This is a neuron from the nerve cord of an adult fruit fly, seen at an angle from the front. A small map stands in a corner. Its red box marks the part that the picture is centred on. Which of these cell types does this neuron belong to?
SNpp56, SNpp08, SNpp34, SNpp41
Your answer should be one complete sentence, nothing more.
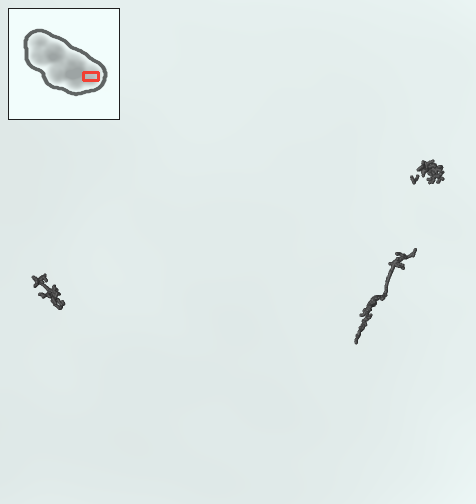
The cell type for the neuron is SNpp41.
